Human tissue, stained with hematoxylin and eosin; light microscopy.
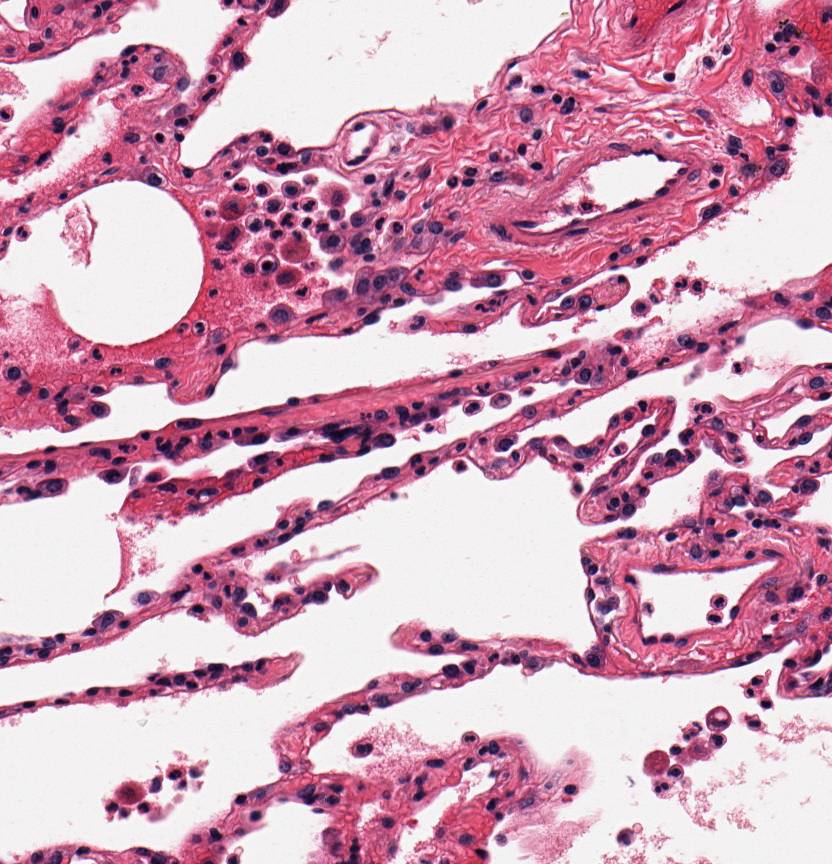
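Lung, stained with haematoxylin and eosin. Across the top runs a broad band of tissue with wavy pink collagen fibres. In the upper left sits a large, sharply round empty space, and in the upper left centre a cluster of rounded macrophages with abundant pink cytoplasm. Notice that the field holds no glands or cartilage.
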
